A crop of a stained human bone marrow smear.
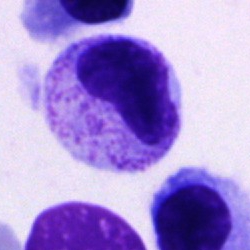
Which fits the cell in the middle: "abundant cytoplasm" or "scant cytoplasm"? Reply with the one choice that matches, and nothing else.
Abundant cytoplasm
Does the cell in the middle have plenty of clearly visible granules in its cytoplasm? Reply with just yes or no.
Yes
